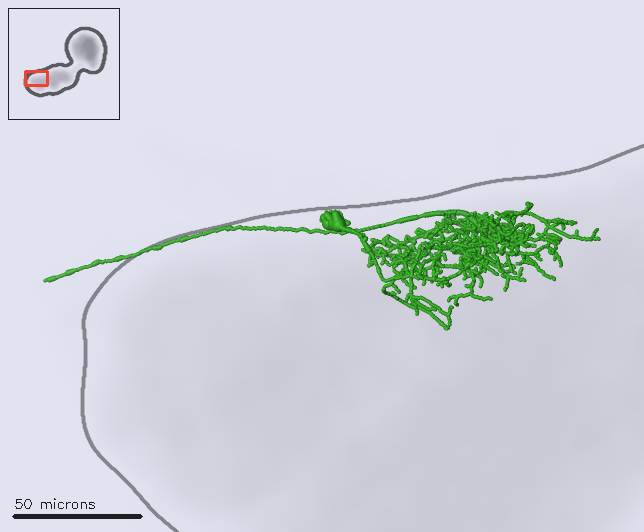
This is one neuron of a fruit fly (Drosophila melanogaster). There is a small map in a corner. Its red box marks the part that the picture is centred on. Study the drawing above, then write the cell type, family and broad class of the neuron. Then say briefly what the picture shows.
It is of cell type MNad44. The family is MNad. Its broad class is motor neuron of the nerve cord. From left to right in the picture it spans about 200 microns. Dozens of branch ends can be seen.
